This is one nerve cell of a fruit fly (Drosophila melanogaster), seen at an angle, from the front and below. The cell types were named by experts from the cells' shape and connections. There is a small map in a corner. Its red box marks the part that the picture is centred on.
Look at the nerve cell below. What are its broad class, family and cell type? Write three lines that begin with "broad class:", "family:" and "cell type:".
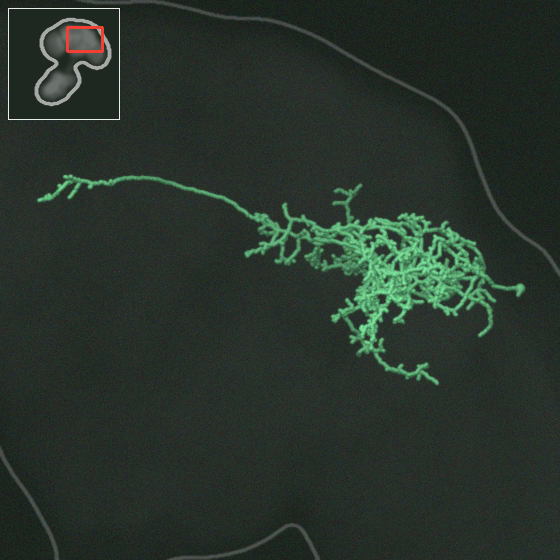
broad class: central-brain intrinsic neuron
family: hemilineage VLPl2_medial
cell type: CB3019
